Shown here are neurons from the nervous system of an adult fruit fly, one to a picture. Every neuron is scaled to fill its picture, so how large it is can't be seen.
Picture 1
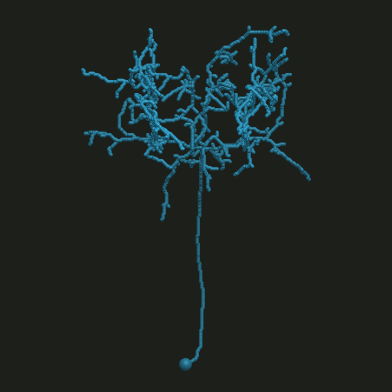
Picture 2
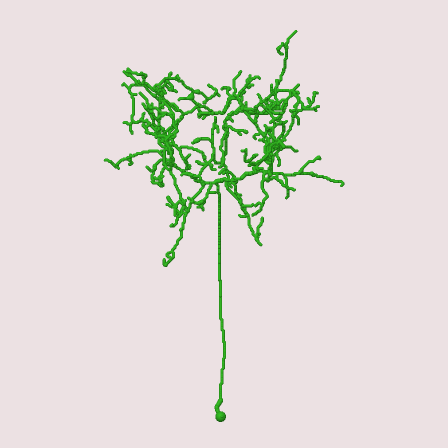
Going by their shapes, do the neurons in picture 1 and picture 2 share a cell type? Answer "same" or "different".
same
